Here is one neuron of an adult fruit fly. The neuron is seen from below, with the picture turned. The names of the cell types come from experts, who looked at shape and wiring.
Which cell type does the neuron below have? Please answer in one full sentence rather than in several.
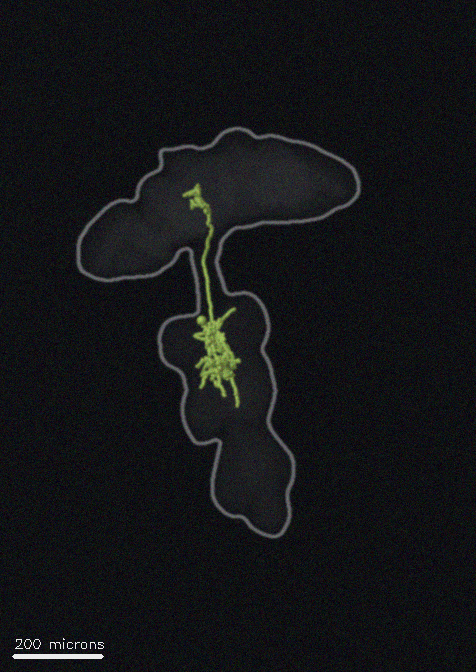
What this neuron is, by cell type, is AN02A016.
